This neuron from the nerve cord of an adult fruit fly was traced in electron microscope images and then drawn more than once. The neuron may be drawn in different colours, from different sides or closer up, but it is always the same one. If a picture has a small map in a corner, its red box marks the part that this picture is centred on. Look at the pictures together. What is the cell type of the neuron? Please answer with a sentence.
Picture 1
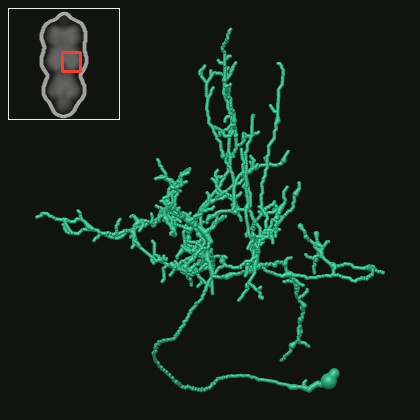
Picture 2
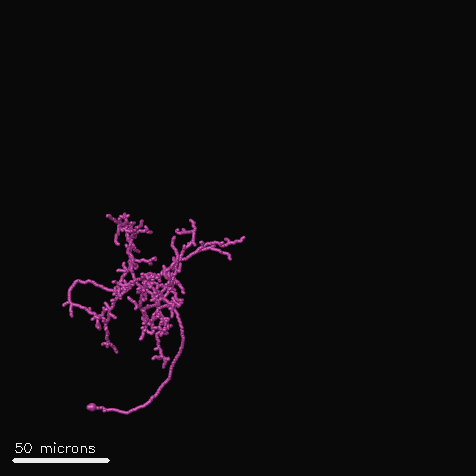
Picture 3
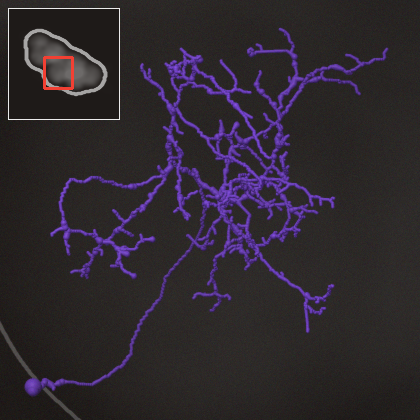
The cell type is IN04B097.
